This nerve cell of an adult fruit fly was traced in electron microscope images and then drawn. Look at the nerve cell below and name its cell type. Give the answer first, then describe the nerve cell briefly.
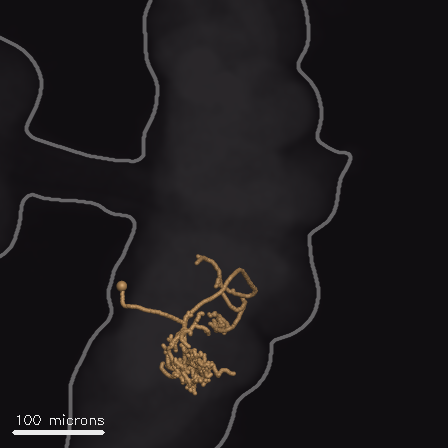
Its cell type is AVLP496. It is a central-brain intrinsic neuron. By the scale bar it is about 150 microns tall in this view. In this view it is about as wide as it is tall.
